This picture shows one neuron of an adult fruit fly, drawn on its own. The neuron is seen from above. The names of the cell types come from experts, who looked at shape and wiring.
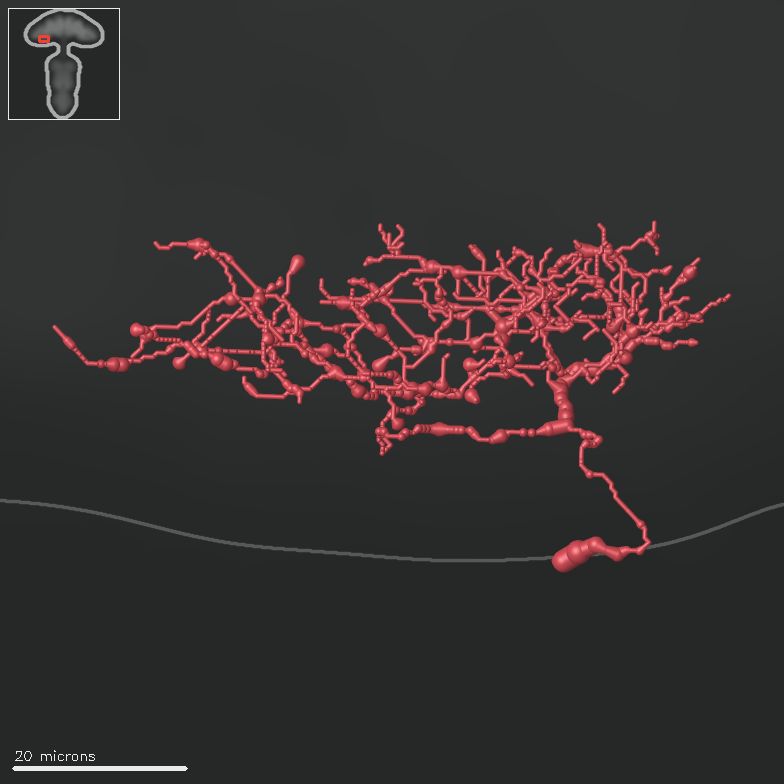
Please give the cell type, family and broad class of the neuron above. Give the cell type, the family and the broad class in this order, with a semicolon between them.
LPi3b; LPi; optic-lobe intrinsic neuron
